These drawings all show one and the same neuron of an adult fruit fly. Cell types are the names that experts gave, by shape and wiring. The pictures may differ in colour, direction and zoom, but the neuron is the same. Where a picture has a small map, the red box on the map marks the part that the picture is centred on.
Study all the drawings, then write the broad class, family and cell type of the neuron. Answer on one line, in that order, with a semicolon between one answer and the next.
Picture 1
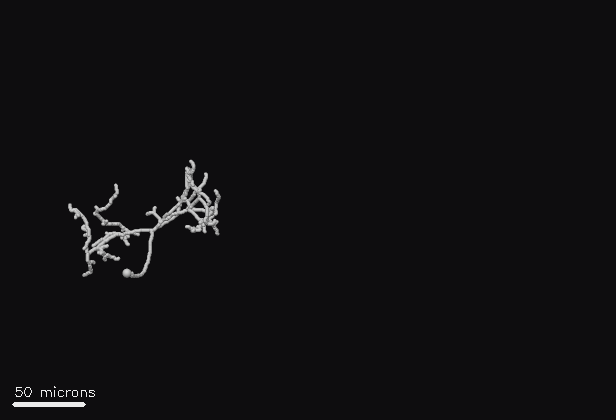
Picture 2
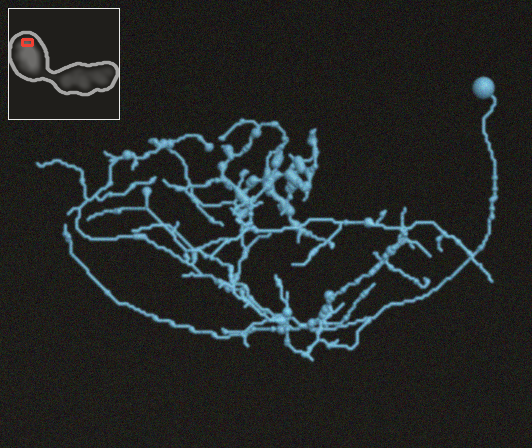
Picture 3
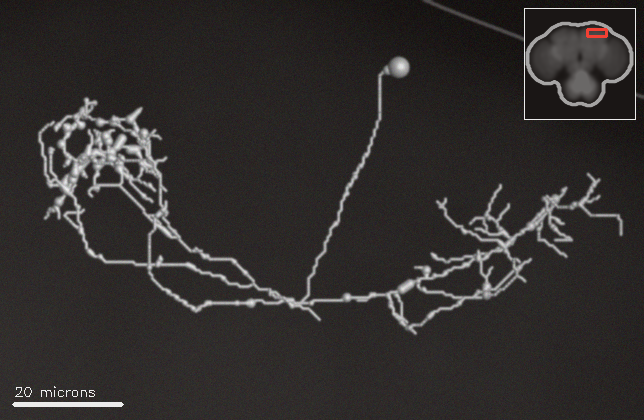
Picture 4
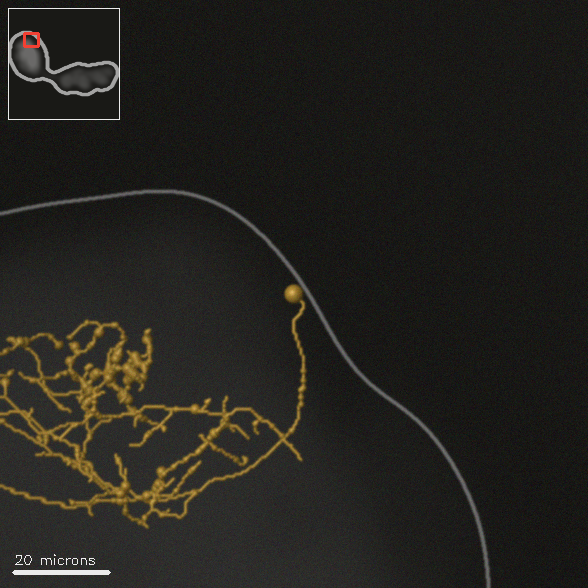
central-brain intrinsic neuron; hemilineage VLPd&p1_posterior; CB1200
